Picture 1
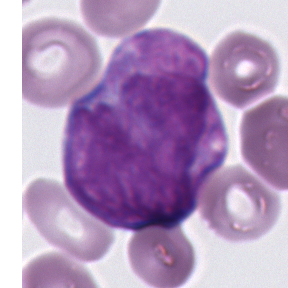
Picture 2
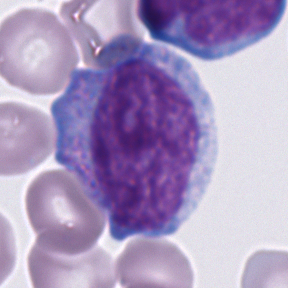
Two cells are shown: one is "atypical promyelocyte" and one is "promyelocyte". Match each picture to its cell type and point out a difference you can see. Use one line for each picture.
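In picture 1 we see an atypical promyelocyte: No distinct granules are seen in the cytoplasm.
In picture 2 we see a promyelocyte: Fine purplish granules are scattered through the cytoplasm.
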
